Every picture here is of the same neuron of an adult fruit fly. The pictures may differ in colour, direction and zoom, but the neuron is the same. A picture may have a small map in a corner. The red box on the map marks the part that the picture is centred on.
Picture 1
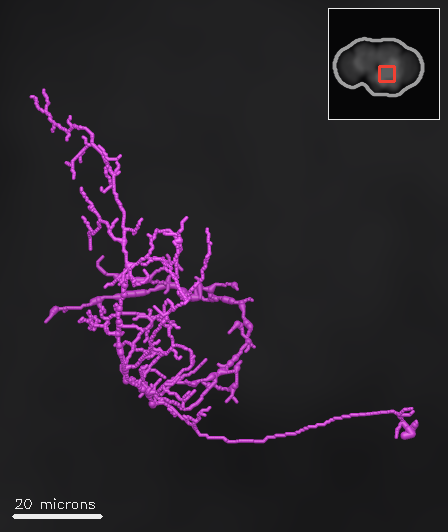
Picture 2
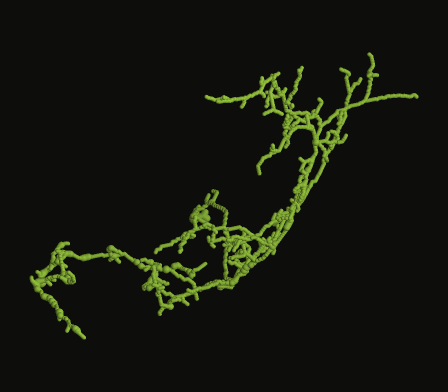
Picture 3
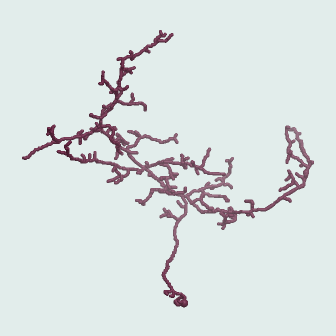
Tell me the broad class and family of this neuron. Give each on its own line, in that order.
nerve-cord intrinsic neuron
hemilineage 14A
